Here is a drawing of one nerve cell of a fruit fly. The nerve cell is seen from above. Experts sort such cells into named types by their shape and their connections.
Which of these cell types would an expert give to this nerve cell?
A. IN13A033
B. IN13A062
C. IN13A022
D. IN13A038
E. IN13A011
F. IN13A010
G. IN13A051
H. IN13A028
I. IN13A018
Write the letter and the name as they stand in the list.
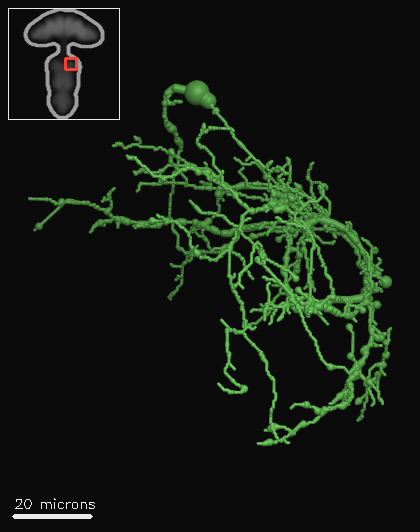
F. IN13A010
